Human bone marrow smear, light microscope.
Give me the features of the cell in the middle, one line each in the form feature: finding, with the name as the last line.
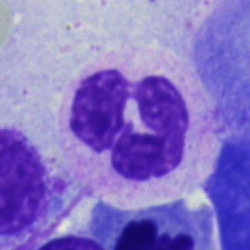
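Chromatin: dark purple, coarsely clumped.
Outline: round and smooth.
Nucleoli: none visible.
Identification: segmented neutrophil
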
